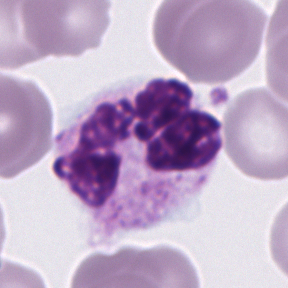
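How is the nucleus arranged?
It is divided into several separate lobes, and no nucleolus can be seen in it.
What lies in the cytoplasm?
Scattered violet granules, most plentiful in its lower part.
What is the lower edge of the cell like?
Faint and ill-defined.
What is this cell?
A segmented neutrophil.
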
